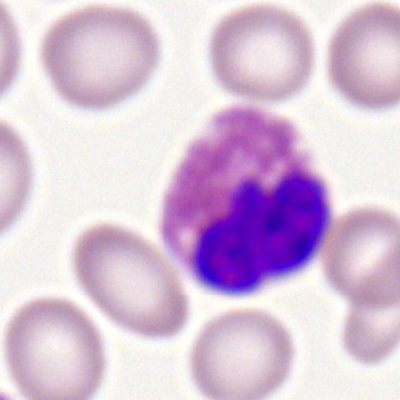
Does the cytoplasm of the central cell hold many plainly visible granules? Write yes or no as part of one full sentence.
Yes, it is many visible granules that the cytoplasm of this cell contains.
